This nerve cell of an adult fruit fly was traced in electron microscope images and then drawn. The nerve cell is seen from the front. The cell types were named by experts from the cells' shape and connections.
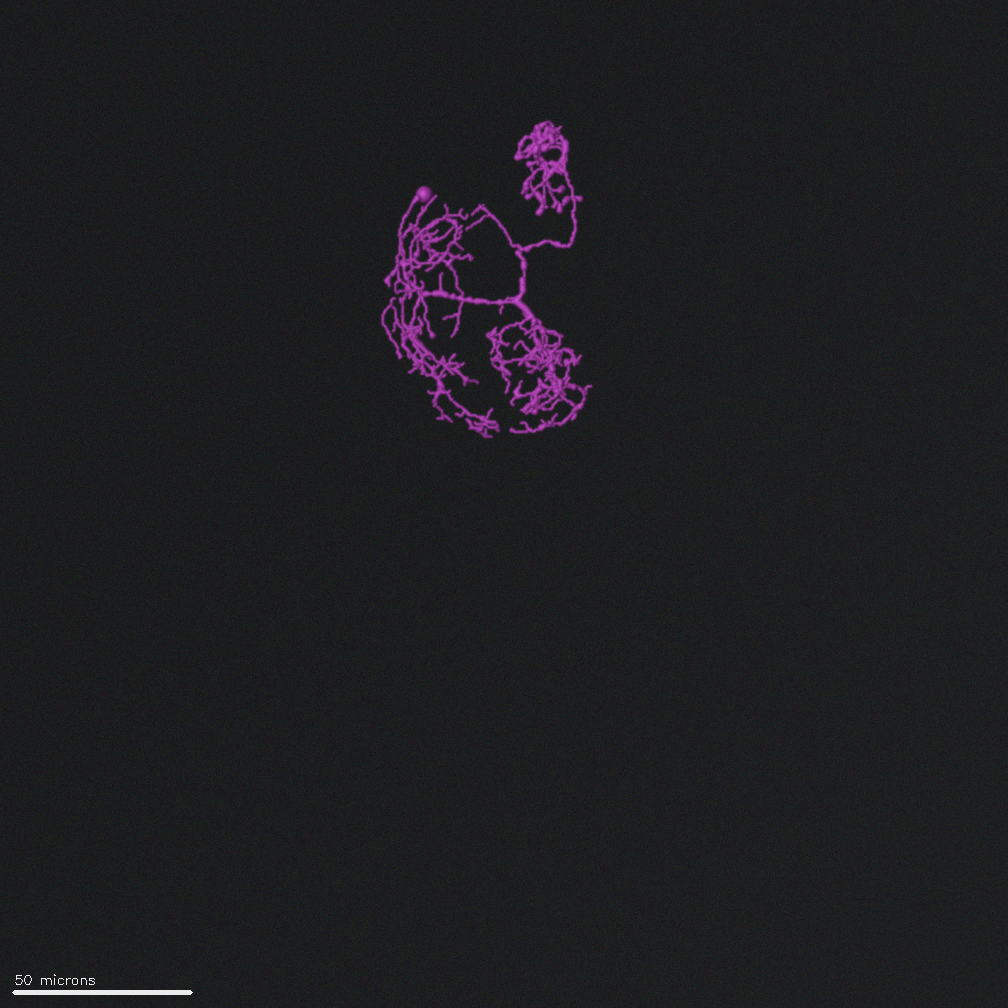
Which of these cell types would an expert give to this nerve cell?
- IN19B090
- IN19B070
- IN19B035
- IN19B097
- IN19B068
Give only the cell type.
IN19B068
